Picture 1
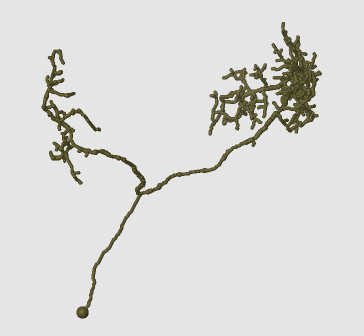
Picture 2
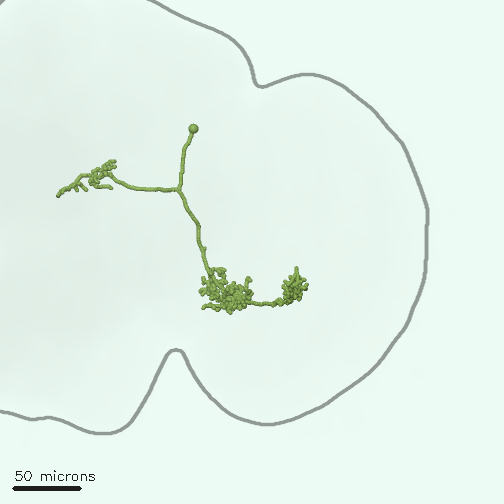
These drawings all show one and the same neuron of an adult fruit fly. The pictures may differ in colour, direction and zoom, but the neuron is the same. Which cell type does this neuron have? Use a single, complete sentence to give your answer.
It is the cell type LPLC4 to which this neuron belongs.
